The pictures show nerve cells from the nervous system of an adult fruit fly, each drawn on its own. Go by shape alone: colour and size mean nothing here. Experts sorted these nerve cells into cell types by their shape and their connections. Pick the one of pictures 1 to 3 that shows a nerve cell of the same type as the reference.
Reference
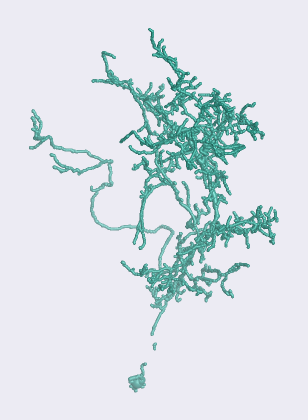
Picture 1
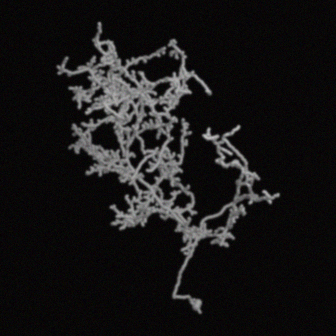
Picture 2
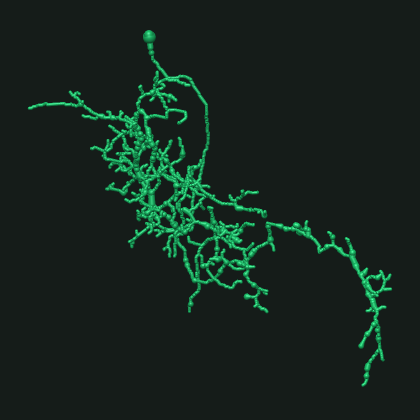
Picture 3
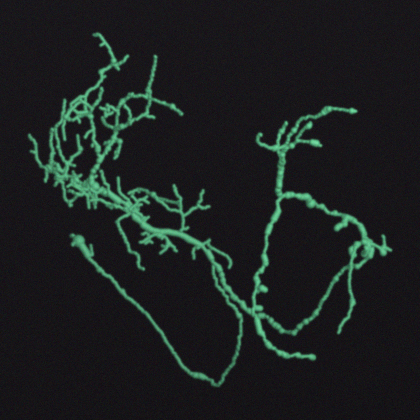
1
